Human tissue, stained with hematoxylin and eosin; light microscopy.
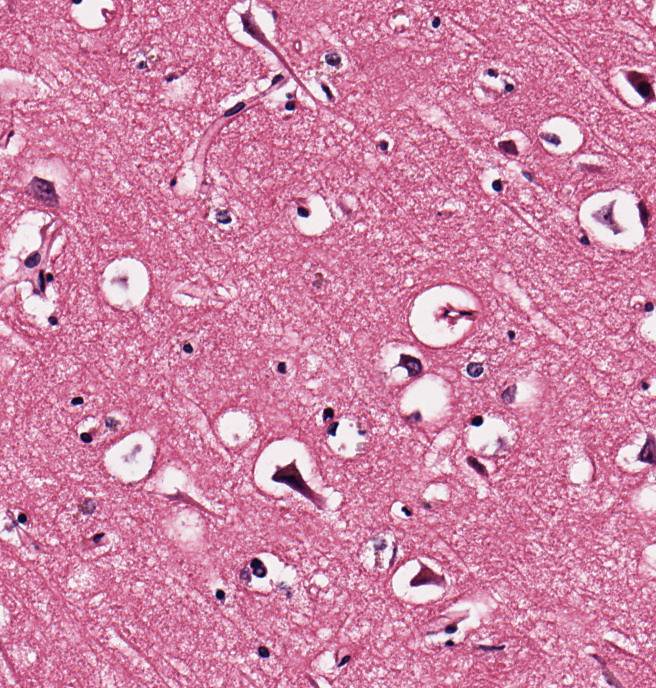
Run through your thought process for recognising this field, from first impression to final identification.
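You're looking at cerebral cortex: pink, finely fibrillary, finely vacuolated neuropil, cells scattered singly. Many neurons look shrunken, angular and dark; several, say in the lower centre, are triangular with one tapering process.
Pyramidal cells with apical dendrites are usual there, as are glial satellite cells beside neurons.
Several small round dark nuclei sit at the rims of clear spaces around neurons.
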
